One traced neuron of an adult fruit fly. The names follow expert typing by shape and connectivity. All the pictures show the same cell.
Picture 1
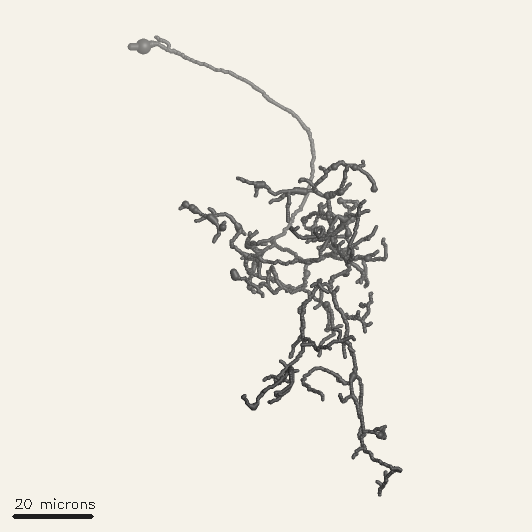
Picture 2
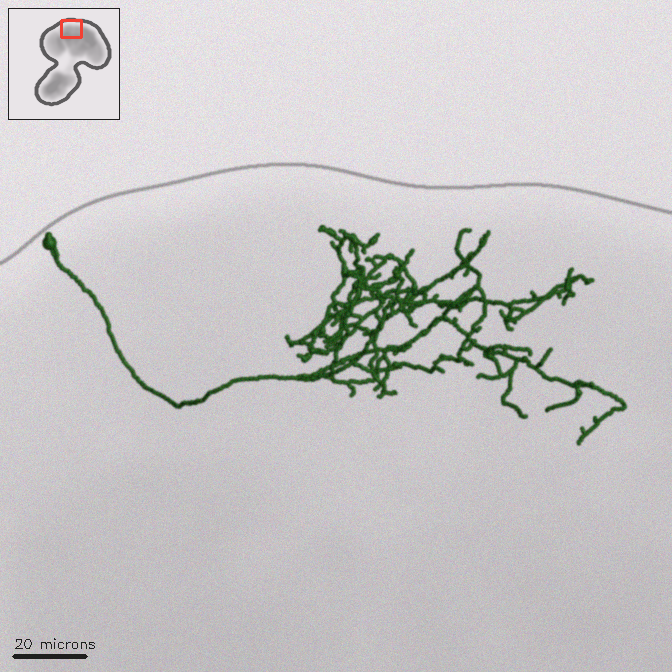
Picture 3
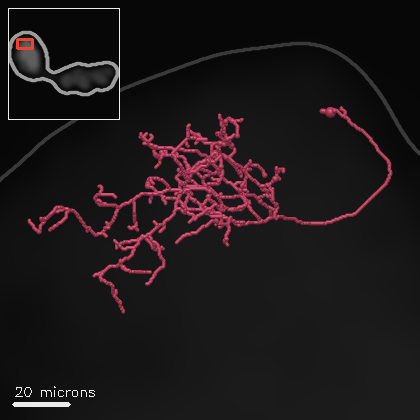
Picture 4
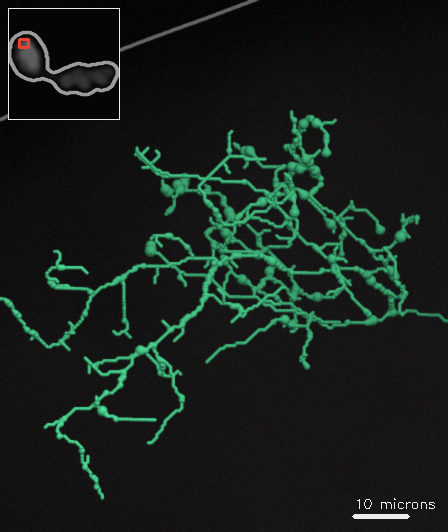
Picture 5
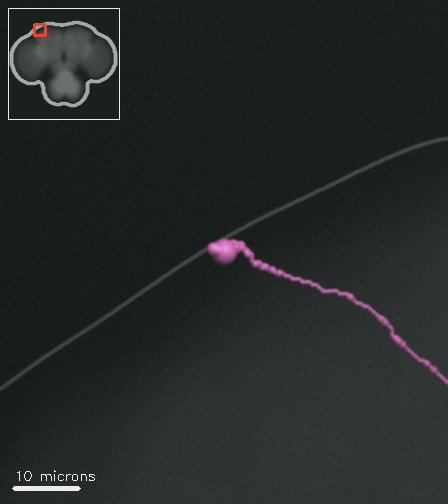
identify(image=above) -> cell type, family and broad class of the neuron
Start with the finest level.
CB1316; hemilineage SLPad1_posterior; central-brain intrinsic neuron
